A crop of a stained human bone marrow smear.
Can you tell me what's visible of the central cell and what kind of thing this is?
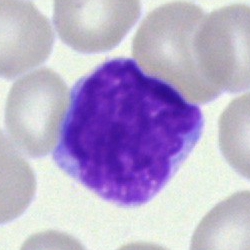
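Almost the whole cell is nucleus here, and the chromatin stains dark purple in a mottled, clumped pattern. The cytoplasm is only a thin pale blue-lavender rim, widest at the lower left. That's a blast.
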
